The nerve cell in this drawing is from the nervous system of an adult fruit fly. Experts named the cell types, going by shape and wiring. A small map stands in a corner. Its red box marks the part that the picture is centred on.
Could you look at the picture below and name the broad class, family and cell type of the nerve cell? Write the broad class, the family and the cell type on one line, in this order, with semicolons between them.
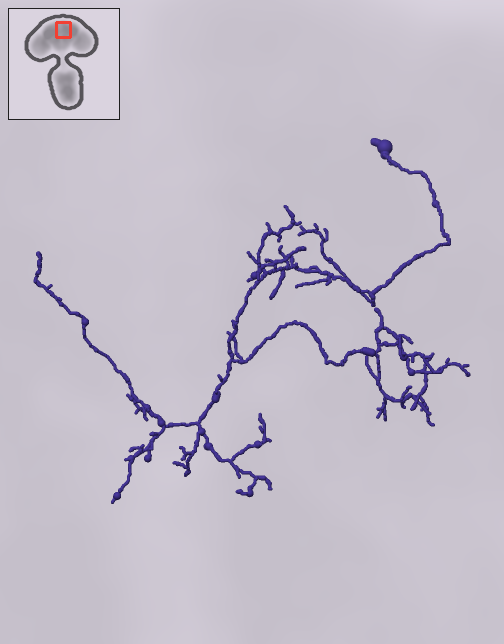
central-brain intrinsic neuron; hemilineage CLp1; CL173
